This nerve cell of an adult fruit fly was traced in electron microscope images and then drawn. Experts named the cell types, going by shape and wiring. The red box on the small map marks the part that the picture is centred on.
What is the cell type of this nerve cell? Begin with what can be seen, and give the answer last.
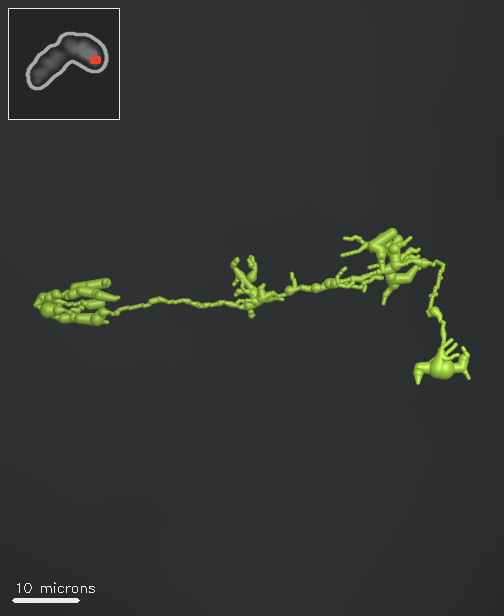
Its cell body lies on the right of the picture. By the scale bar it is about 70 microns wide in this view. Dozens of branch ends can be seen. It is an optic-lobe intrinsic neuron. The cell type is Mi1.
